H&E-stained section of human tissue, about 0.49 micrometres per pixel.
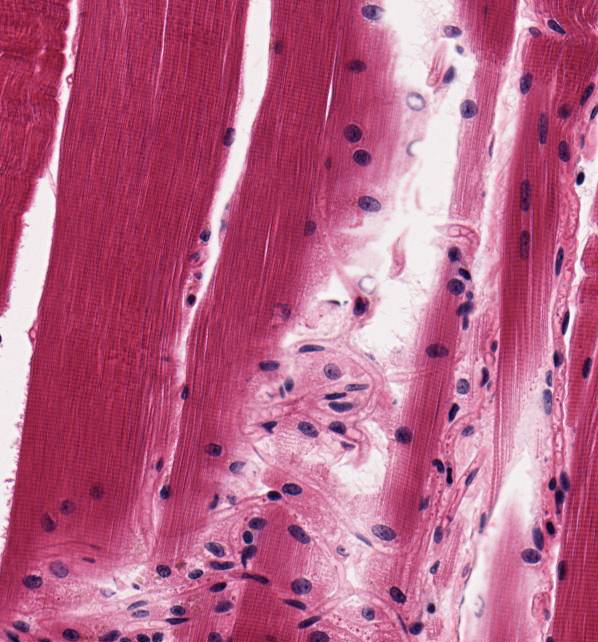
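Skeletal muscle: long, parallel, unbranched fibres cut lengthwise run from top to bottom of the field. Their oval nuclei lie at the fibre edges, not centrally. In the lower middle, pale, loose, wavy connective tissue with scattered small dark nuclei lies between fibres.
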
